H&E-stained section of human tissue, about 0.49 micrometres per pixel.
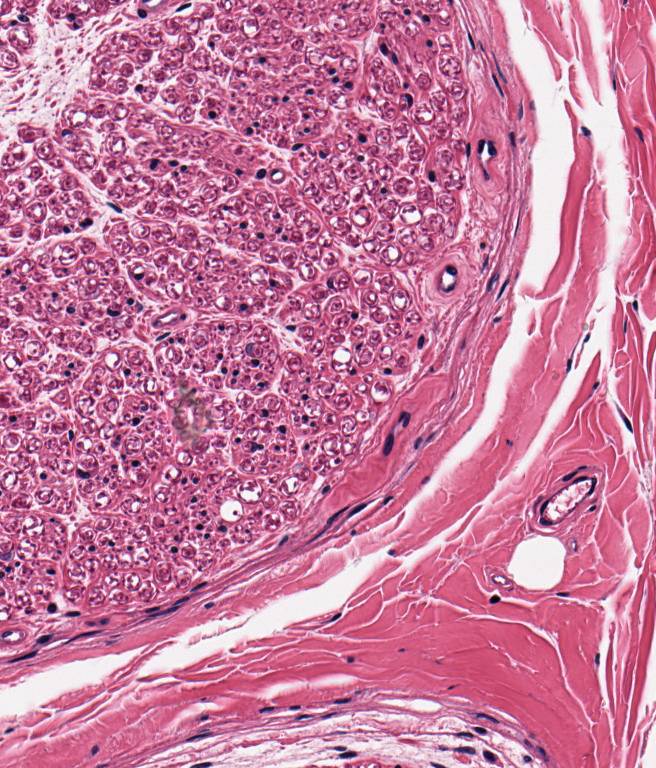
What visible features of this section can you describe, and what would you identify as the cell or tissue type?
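A large rounded bundle of nerve fibres fills the upper left of the field; the fibres are cut transversely, so you see many small round profiles. Most fibres have a small central pink axon inside a pale ring. Small dark oval nuclei are scattered among the fibres within the bundle. This is the tibial nerve.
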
